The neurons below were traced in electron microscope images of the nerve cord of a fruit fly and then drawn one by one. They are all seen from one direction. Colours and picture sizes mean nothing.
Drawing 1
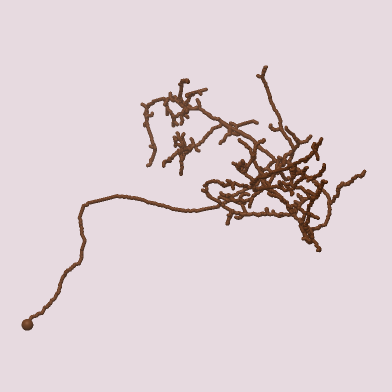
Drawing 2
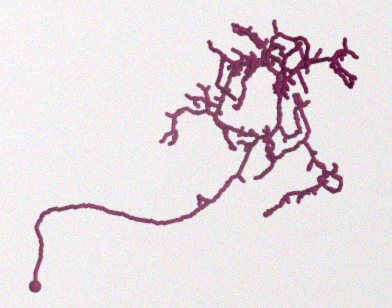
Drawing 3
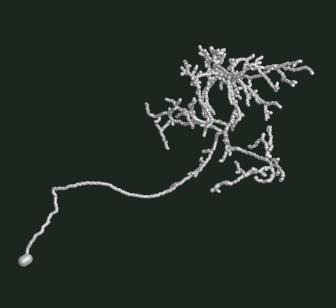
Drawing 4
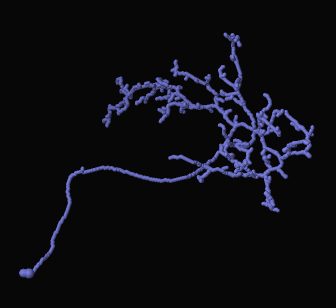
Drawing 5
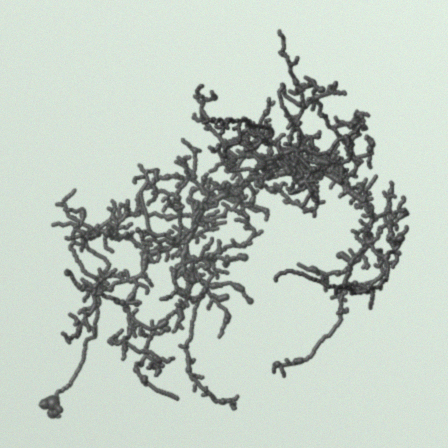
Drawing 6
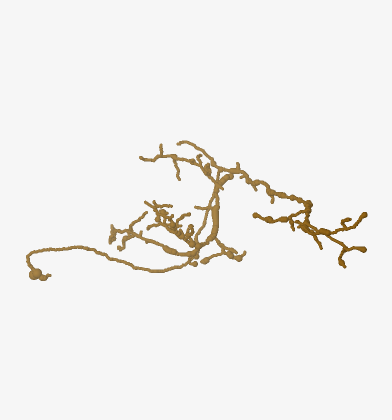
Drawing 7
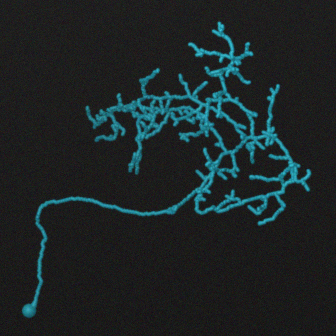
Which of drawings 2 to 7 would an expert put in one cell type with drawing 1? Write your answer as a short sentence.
Drawing 4 and drawing 7 are of the same cell type.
